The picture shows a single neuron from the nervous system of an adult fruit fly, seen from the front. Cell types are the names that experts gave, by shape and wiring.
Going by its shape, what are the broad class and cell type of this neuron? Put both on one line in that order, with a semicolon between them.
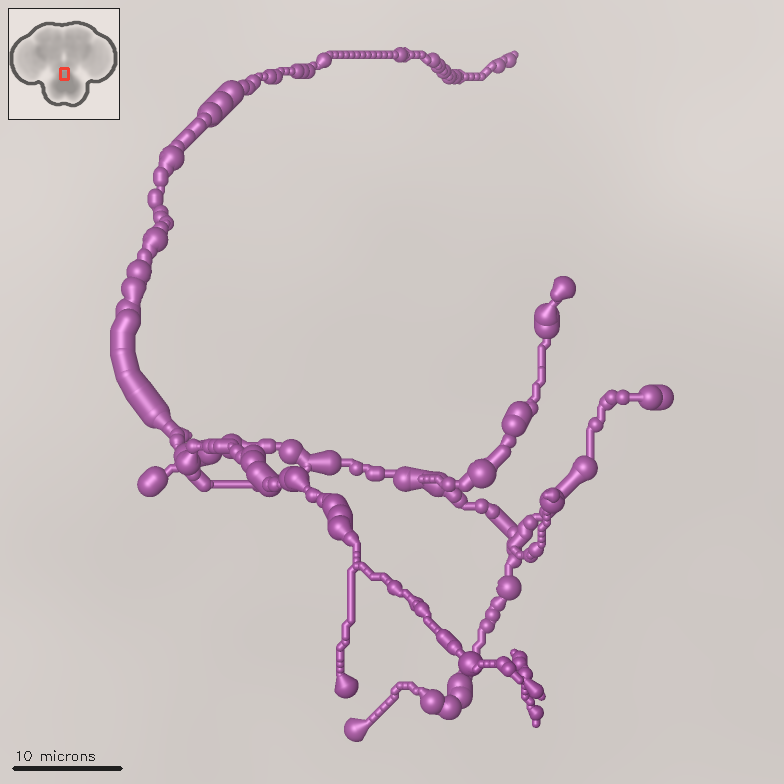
sensory neuron entering the nerve cord; SNxx21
